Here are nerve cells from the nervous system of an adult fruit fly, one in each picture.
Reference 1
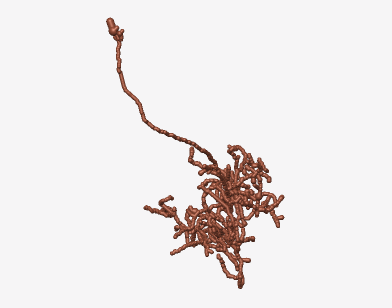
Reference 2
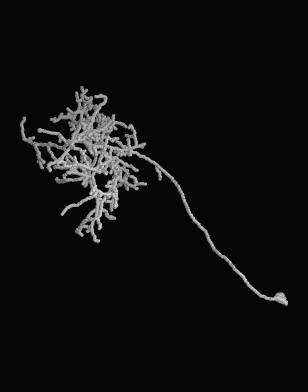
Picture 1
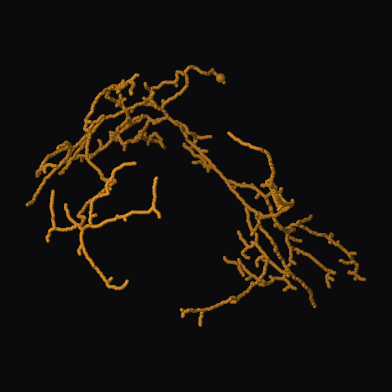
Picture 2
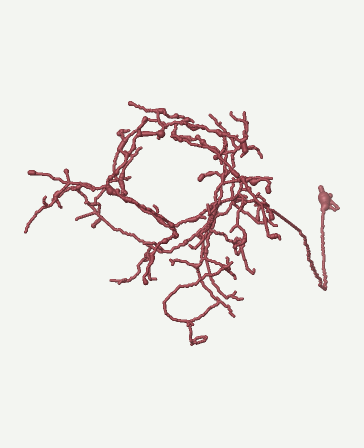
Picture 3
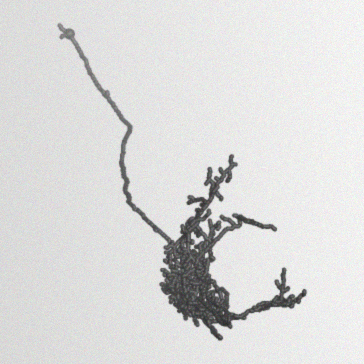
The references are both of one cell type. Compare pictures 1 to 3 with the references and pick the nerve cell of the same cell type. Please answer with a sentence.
The nerve cell in picture 2 is of the same cell type.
